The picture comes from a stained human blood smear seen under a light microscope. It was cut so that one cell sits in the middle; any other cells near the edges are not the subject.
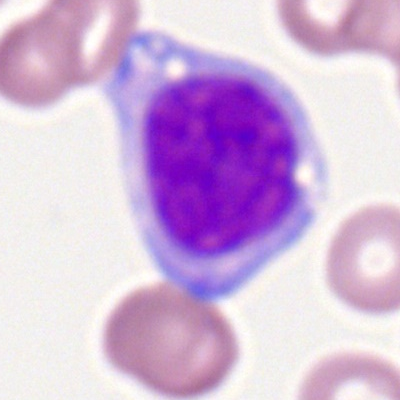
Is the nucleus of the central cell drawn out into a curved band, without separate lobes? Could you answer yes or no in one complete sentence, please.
No, the nucleus takes the form of a single compact round or oval mass.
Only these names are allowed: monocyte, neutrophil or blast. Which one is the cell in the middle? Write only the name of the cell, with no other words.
monocyte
